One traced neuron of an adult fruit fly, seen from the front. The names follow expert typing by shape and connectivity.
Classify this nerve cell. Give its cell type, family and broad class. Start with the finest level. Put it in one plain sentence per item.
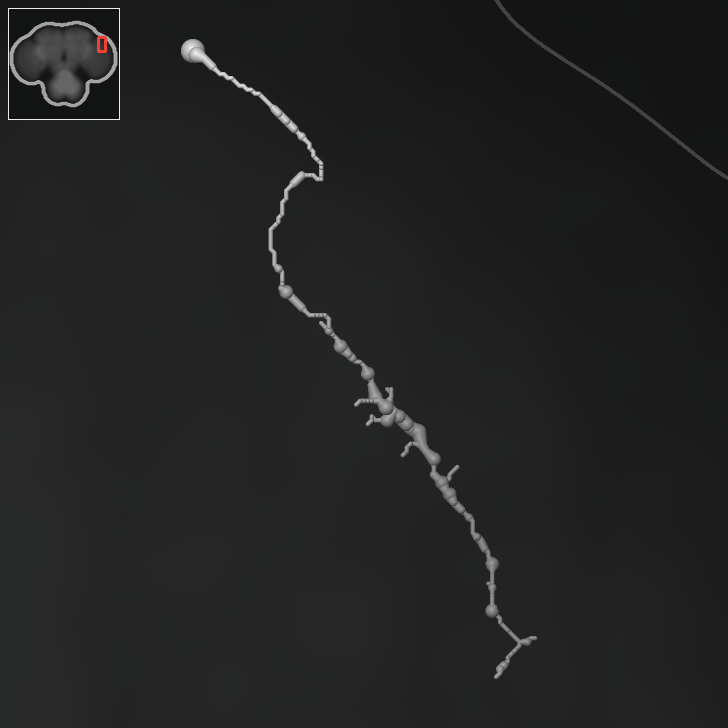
Type Dm3a of the Dm family, an optic-lobe intrinsic neuron.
